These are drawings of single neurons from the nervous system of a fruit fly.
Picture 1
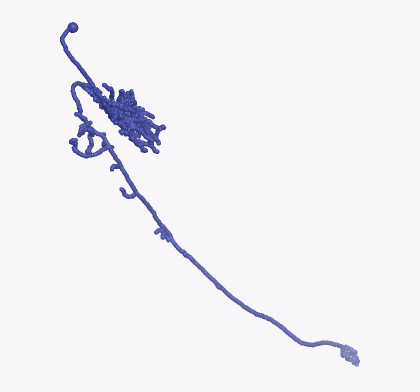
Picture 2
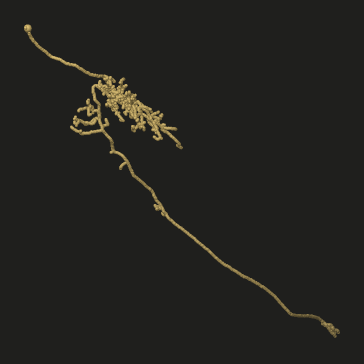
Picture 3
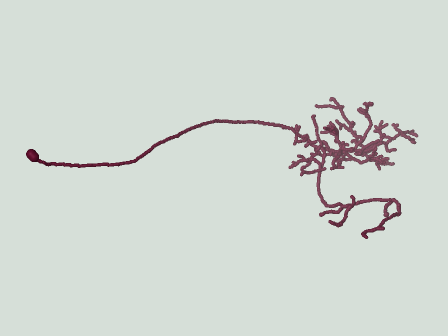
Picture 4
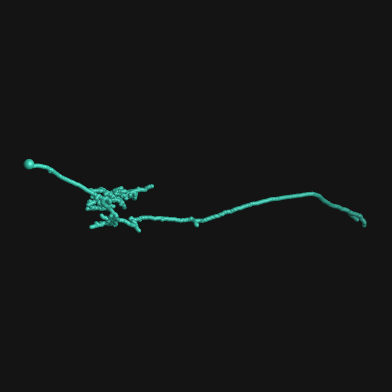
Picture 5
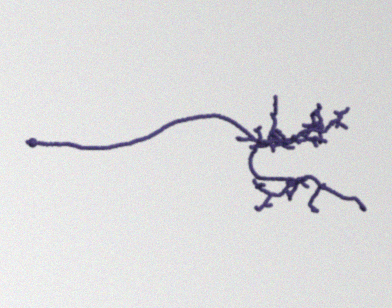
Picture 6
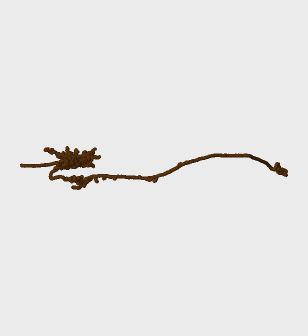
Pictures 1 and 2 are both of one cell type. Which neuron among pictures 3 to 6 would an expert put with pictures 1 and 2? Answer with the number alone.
6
